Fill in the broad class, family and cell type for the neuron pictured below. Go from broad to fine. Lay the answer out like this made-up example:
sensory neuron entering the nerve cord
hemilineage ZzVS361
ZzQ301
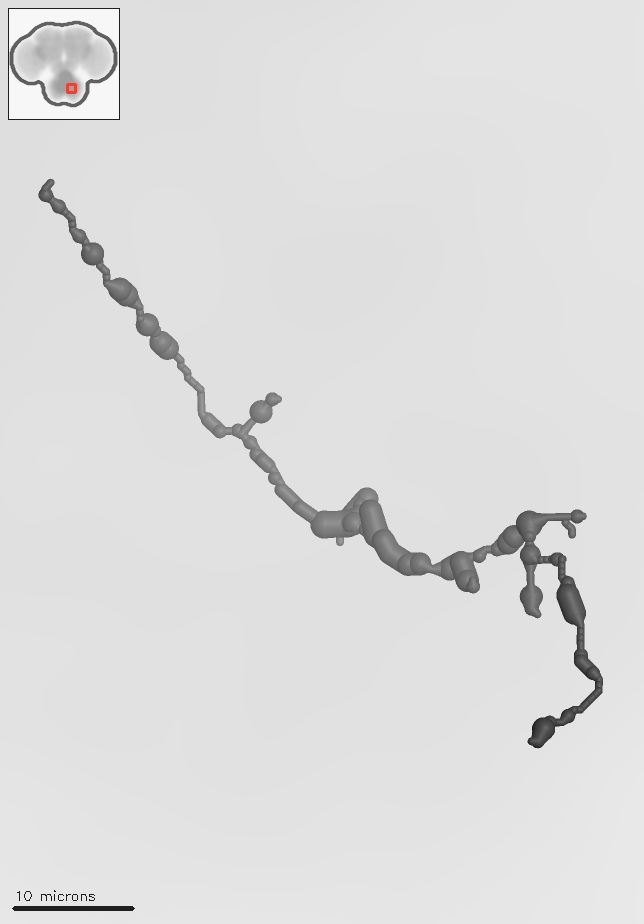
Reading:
sensory neuron entering the nerve cord
class mechanosensory tactile
SNta28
